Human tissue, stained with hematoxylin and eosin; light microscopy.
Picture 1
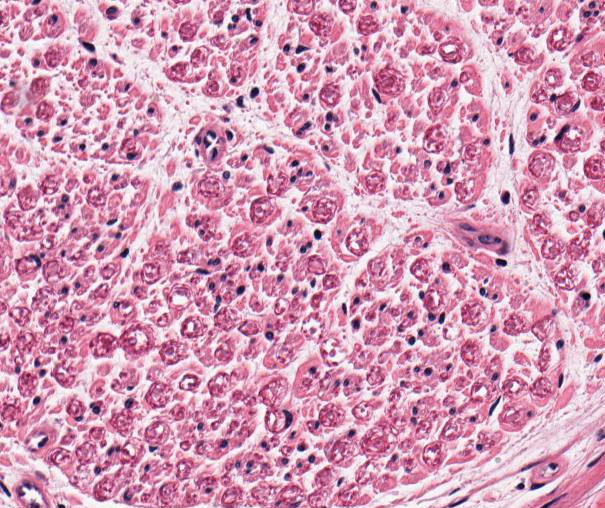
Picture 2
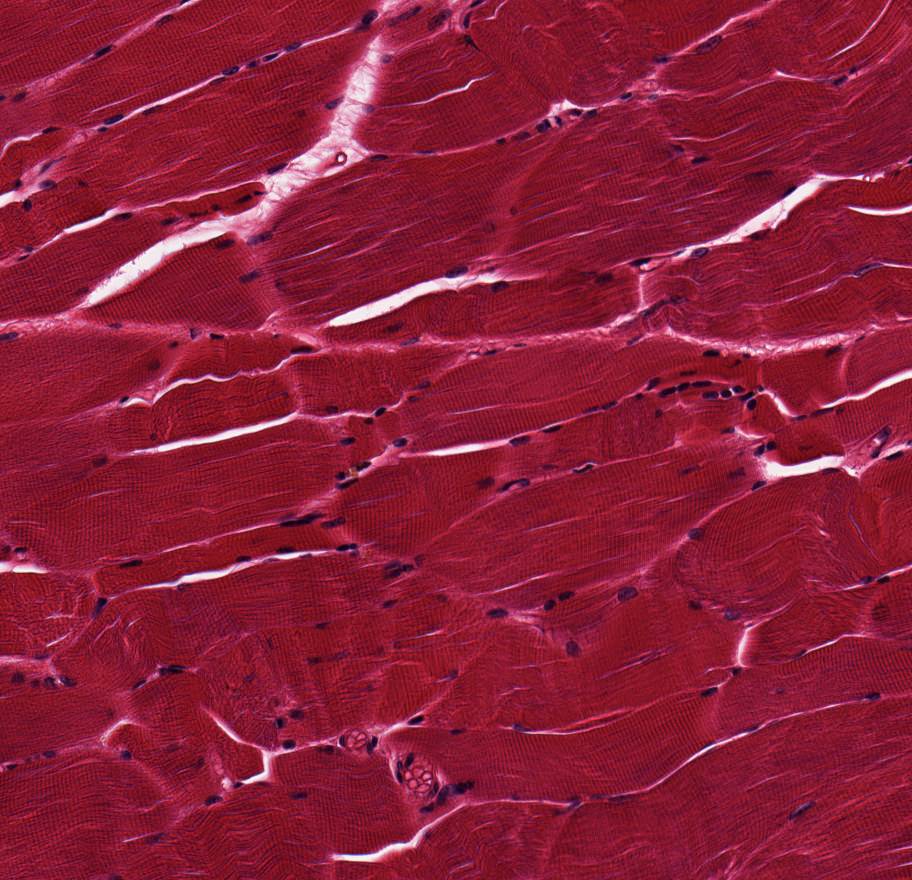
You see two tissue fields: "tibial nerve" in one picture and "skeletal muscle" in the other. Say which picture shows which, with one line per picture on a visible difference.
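Site of picture 1: tibial nerve. The field is filled with closely packed fibres cut in cross-section, grouped into several compartments divided by thin pale septa.
Site of picture 2: skeletal muscle. The whole field is filled with long muscle fibres cut lengthwise and lying side by side.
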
